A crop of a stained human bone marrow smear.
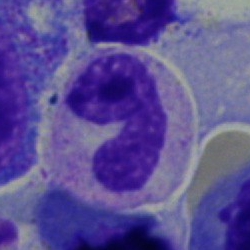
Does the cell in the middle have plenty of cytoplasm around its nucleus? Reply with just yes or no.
Yes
